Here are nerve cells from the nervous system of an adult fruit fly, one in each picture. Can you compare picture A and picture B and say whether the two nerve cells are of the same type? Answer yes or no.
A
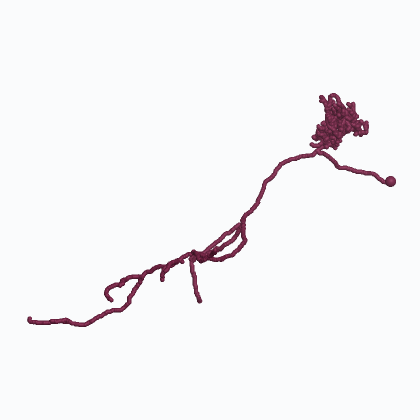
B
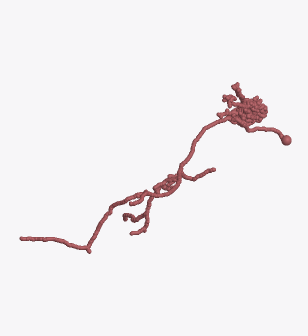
yes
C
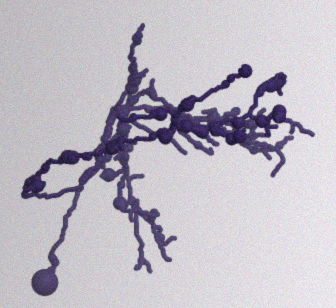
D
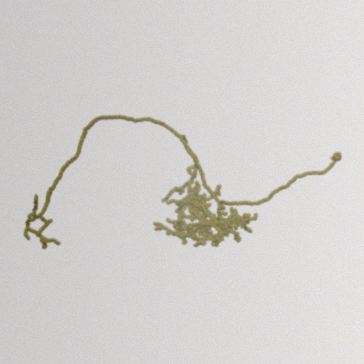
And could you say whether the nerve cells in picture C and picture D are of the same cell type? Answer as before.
no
